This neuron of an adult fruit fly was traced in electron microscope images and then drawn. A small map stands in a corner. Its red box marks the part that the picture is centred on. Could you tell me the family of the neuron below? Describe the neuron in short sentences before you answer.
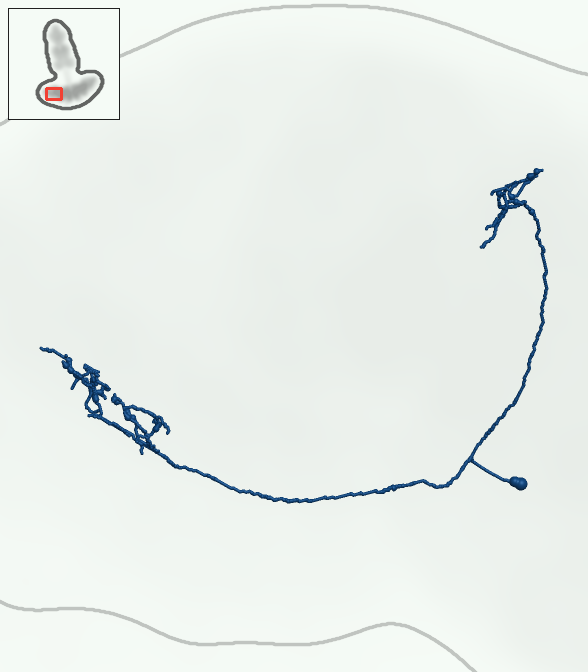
It is in the brain and does not reach the nerve cord. Its cell body lies at the lower right of the picture. Its broad class is visual projection neuron. Its family is MeVP.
